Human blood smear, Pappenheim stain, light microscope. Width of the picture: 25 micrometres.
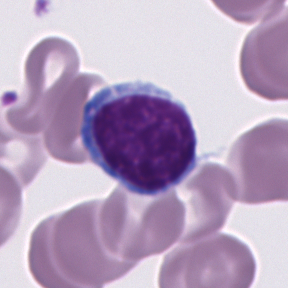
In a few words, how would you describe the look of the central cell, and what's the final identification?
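See how the cytoplasm makes only a narrow rim around the nucleus, and how blue it stains. The rim is widest along the upper left side of the cell, and a fine wisp of cytoplasm reaches out from the right edge. This is a typical lymphocyte.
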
